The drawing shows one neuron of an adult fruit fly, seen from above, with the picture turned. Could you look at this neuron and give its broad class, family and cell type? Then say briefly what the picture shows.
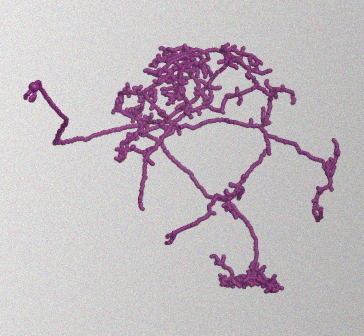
Its broad class is central-brain intrinsic neuron. Its family is hemilineage VLPp1. Its cell type is CB3863. The cell body is at the upper left of the picture. Dozens of branch ends can be seen.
